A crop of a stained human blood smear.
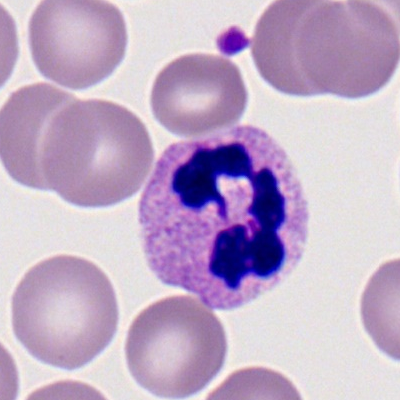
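Segmented neutrophil: the central cell. I notice first that the outline is roughly round, with a smooth edge. Looking at the chromatin, it is dense, dark purple and coarsely clumped. Then there's the cytoplasm, plentiful and pale pinkish-lilac, filled with fine pinkish-violet granules scattered evenly throughout.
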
